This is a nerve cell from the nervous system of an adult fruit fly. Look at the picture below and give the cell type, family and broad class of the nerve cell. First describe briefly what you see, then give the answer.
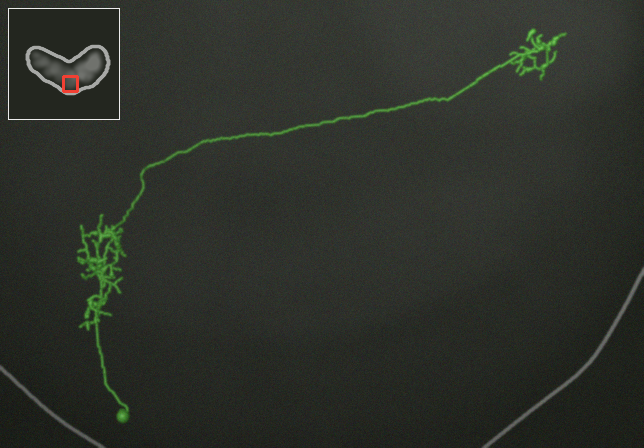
Its cell body lies at the lower left of the picture. Dozens of branch ends can be seen. Its cell type is Tm29. The family is Tm. This is an optic-lobe intrinsic neuron.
